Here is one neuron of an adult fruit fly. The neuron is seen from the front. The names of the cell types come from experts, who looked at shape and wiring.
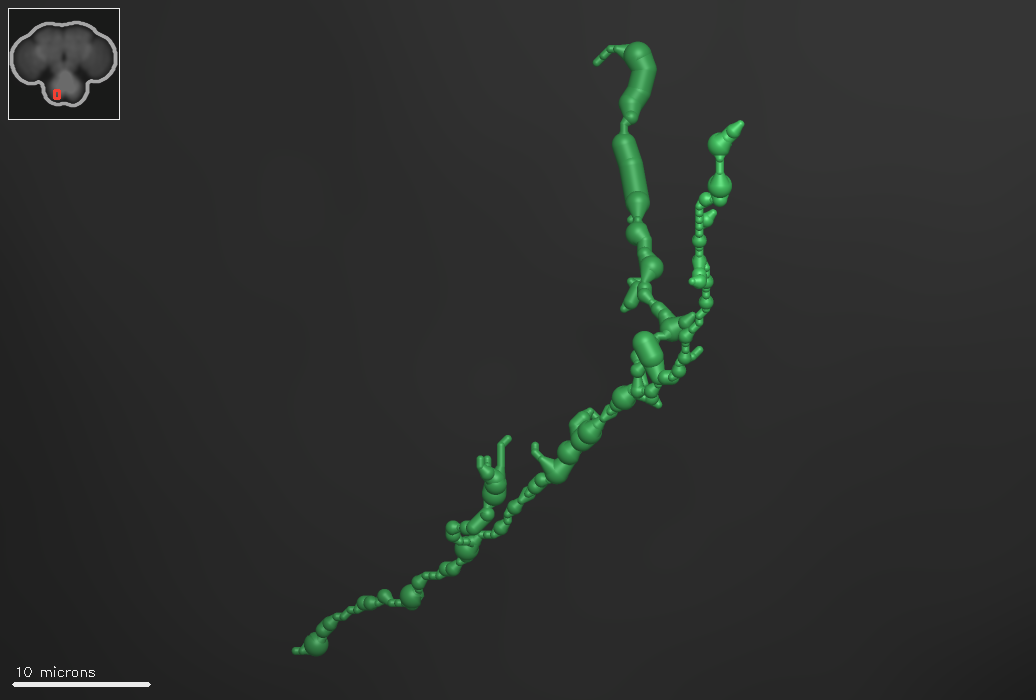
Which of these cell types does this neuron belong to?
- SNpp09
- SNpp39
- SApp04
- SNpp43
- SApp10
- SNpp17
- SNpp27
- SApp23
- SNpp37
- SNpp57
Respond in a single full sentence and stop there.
This neuron counts as a member of the cell type SNpp39.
